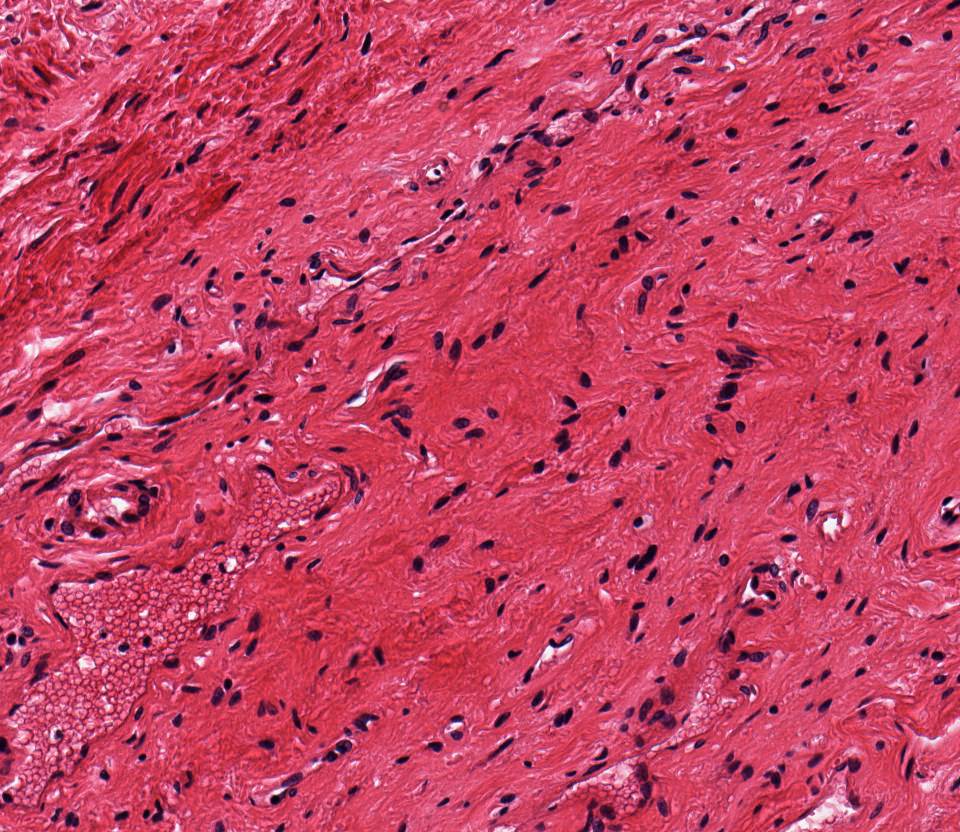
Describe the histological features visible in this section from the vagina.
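Fibrous stroma with scattered nuclei makes up the whole field, and no epithelium is present. The nuclei are dark, slender and elongated. In the upper left the fibres take a deeper red stain than elsewhere. At the lower left lies an irregular vascular space packed with red blood cells.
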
